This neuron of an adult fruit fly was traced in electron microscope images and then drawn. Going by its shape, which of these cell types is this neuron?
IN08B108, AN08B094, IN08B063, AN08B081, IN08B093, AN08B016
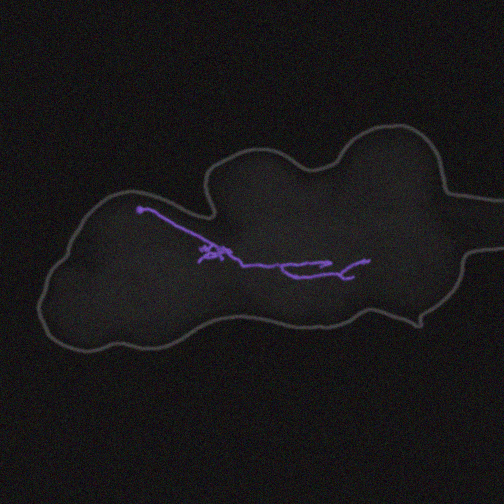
IN08B108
